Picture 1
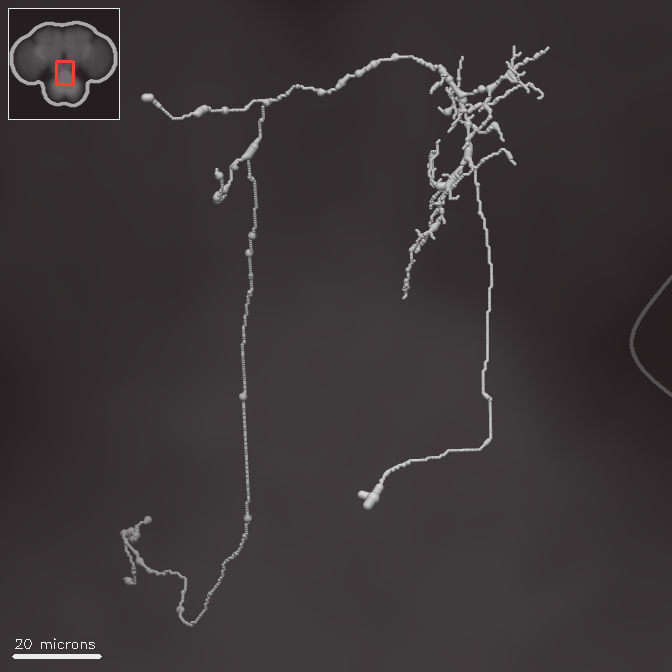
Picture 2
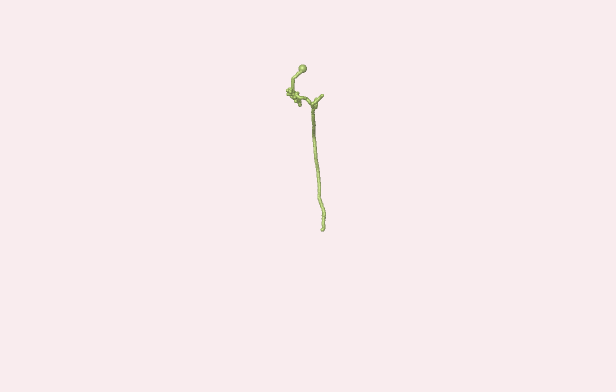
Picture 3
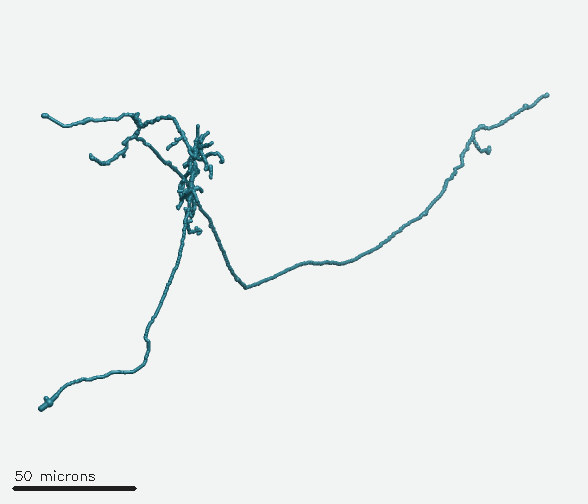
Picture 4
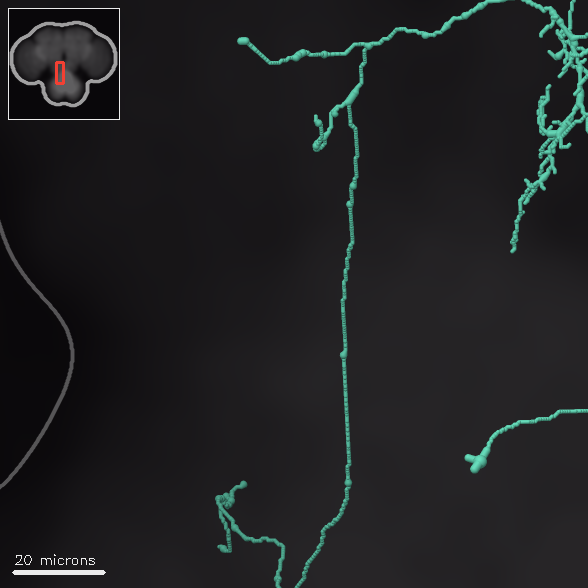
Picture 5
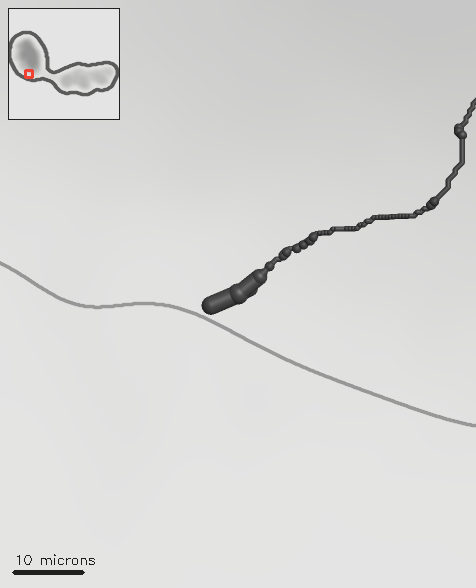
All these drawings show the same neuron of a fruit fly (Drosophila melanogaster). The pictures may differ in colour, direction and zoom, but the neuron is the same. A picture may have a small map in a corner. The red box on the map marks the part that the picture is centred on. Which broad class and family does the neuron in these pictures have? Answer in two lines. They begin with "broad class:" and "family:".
broad class: descending neuron
family: hemilineage LB6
